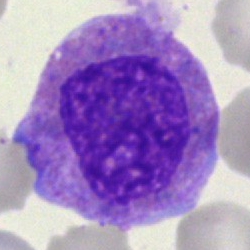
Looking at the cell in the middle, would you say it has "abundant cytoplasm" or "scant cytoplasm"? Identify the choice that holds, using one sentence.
What surrounds the nucleus is plentiful cytoplasm.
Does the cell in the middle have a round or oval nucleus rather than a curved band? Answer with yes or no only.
Yes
